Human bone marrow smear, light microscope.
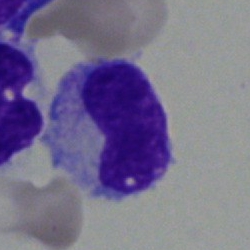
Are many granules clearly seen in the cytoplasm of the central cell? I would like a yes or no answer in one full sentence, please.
No, not a single granule can be seen in its cytoplasm.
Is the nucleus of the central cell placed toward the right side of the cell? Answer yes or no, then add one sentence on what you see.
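Yes. The nucleus lies toward the right of the cell, with most of the cytoplasm to its left.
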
